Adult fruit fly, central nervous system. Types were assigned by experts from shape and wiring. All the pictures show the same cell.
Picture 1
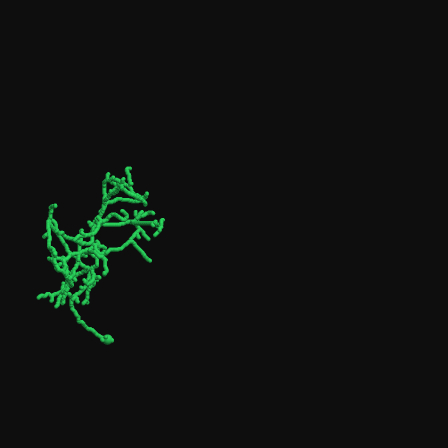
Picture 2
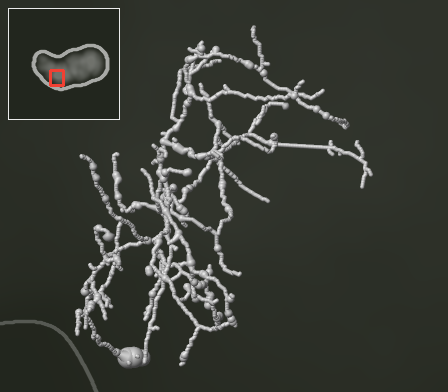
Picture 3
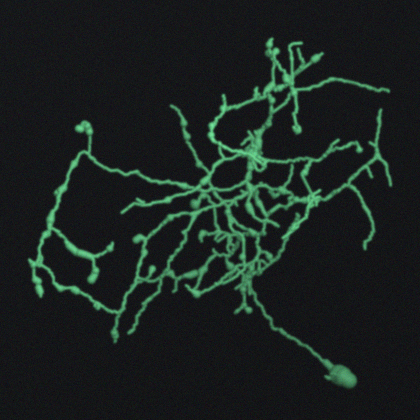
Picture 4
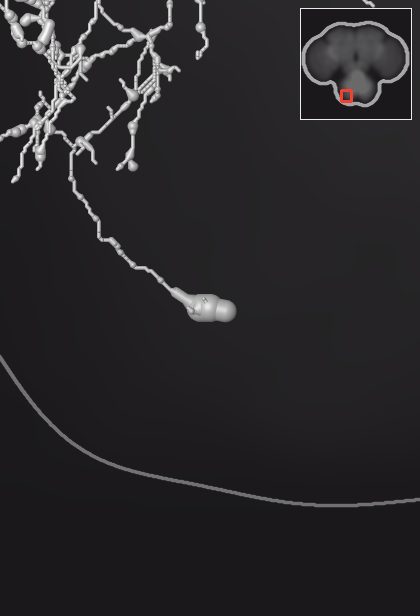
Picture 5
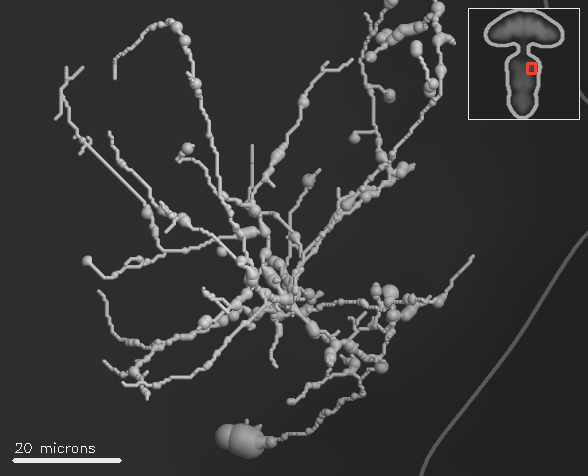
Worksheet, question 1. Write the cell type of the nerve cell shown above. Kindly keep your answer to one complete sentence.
This particular nerve cell has the cell type IN04B070.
